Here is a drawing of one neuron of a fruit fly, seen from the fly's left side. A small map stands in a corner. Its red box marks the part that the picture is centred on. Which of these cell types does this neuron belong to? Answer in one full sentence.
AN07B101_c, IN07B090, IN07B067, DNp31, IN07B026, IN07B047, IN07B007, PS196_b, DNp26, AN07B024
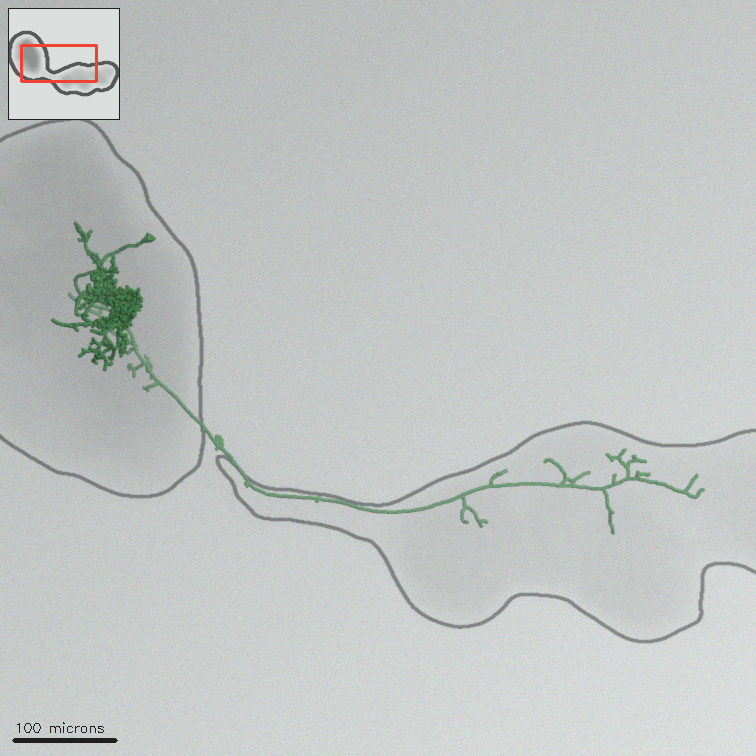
This neuron is classified under the cell type DNp26.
